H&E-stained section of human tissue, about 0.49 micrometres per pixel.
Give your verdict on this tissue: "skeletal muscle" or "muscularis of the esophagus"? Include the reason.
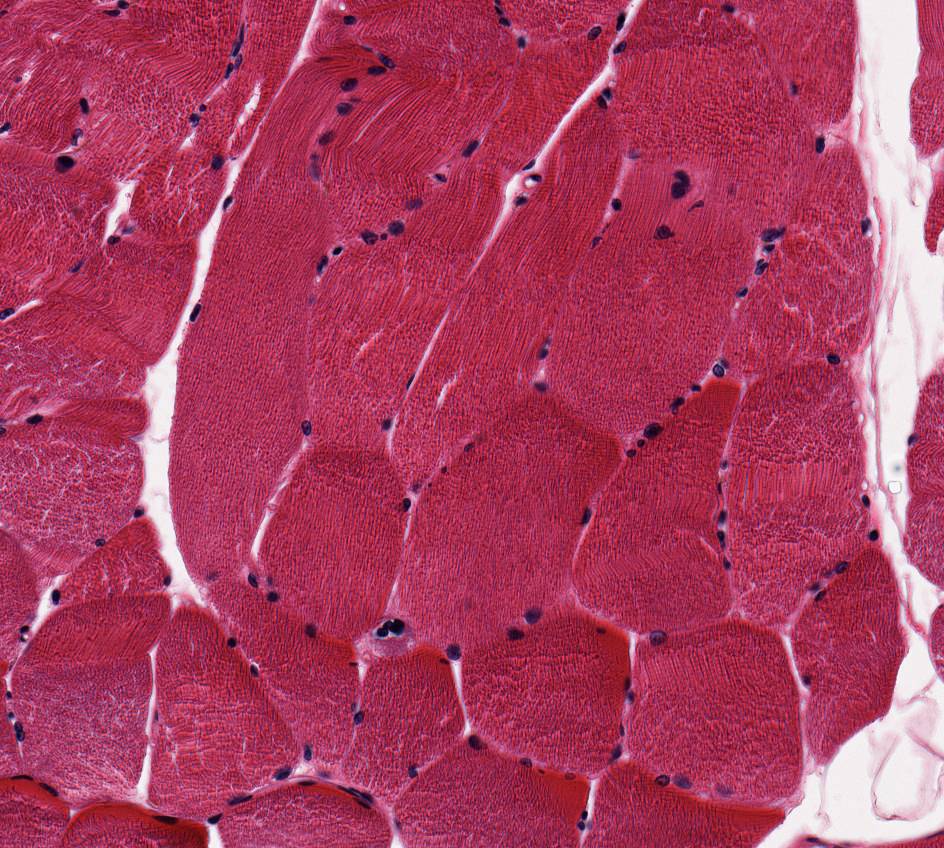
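This is skeletal muscle, not muscularis of the esophagus. Deciding point, the nuclei: small, dark and flattened, they lie mostly at the edges of the fibres.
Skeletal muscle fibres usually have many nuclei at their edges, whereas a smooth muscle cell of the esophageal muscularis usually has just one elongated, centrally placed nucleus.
Also noted: the fibres are closely packed, separated only by thin strands of endomysium. Along the lengthwise-cut fibres in the upper part of the field, fine parallel myofibrils are visible.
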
